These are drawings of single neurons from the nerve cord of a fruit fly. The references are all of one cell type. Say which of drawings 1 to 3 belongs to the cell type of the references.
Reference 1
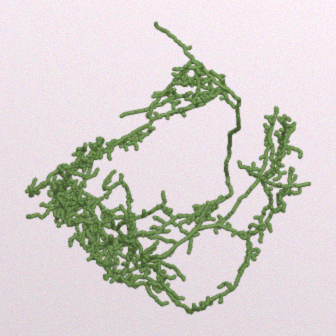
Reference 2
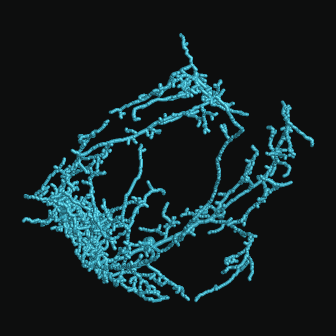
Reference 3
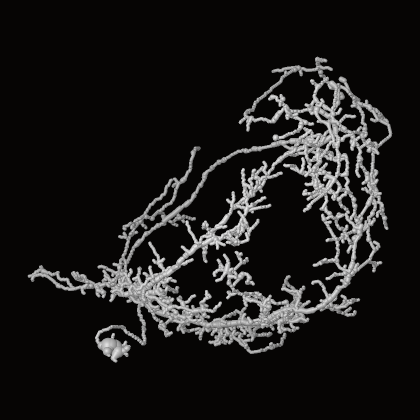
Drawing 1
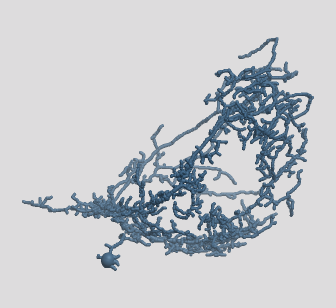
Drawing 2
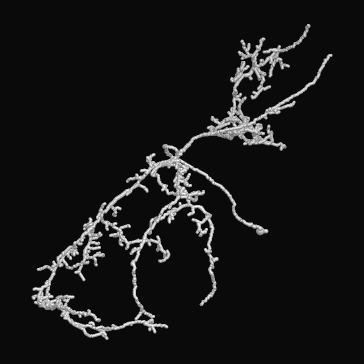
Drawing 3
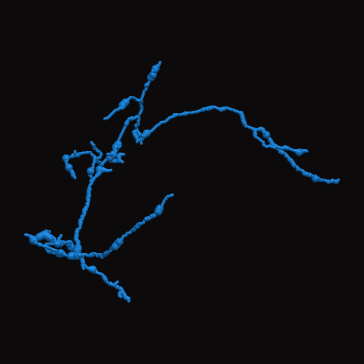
Drawing 1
